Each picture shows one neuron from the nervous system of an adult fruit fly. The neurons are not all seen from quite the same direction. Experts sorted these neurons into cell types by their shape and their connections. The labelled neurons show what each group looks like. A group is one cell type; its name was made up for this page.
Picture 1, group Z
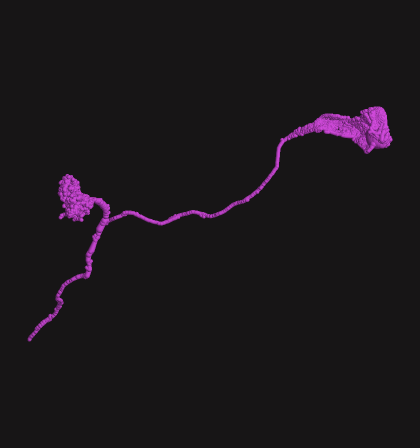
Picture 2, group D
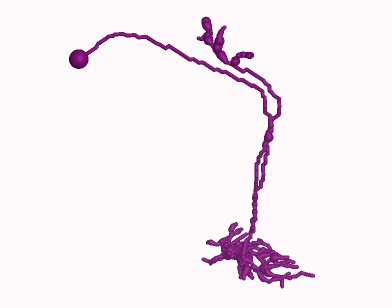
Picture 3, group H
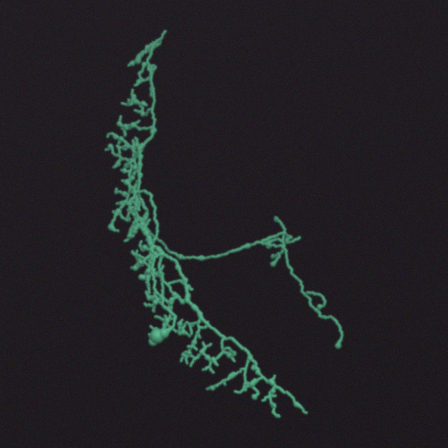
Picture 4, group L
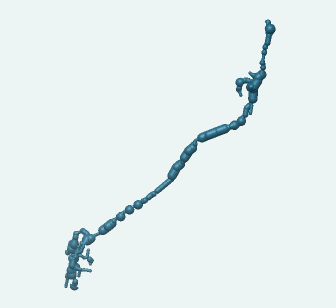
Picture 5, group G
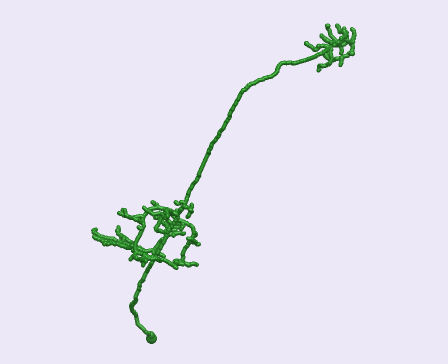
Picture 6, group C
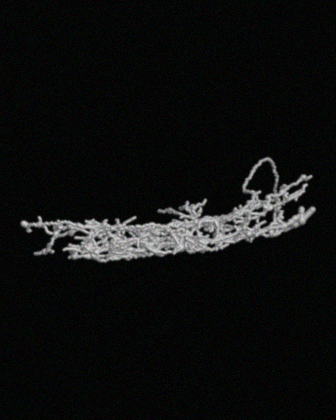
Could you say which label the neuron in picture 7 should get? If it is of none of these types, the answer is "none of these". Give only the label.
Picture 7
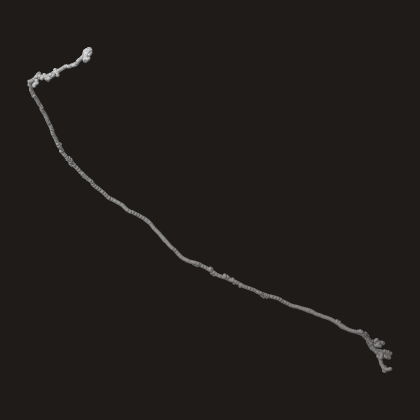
group L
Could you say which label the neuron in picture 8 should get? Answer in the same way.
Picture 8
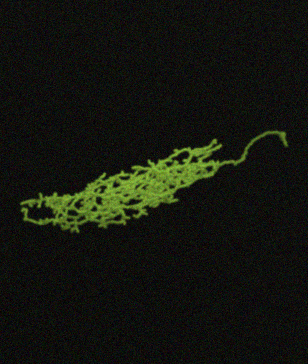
group C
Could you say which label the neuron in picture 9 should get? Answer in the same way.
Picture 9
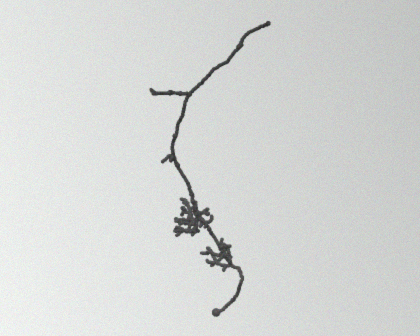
none of these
